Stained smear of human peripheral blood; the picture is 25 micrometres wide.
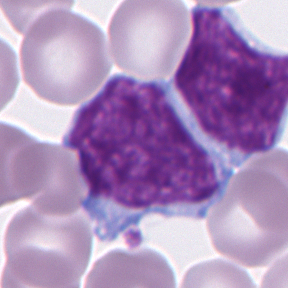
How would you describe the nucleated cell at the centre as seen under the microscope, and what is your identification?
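Nucleus about 14 by 11 micrometres. Chromatin dark purple, coarsely clumped, small paler spots between the clumps. Cytoplasm scant: a thin rim around most of the nucleus, widest below it. Lower left cytoplasmic edge ragged and frayed. Typical lymphocyte.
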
